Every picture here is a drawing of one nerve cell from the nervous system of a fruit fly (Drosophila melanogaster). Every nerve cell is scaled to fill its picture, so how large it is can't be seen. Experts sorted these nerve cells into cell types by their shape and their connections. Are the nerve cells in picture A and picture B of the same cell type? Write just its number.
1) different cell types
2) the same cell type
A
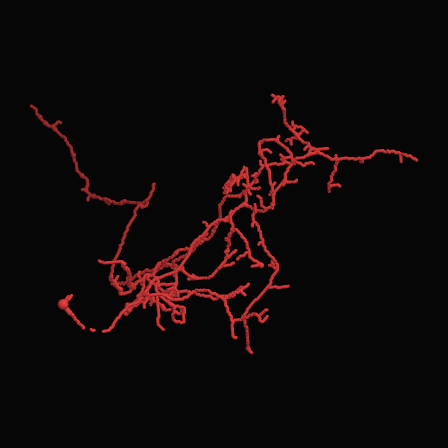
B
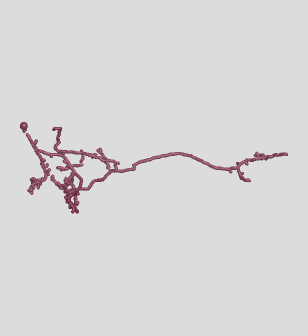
2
